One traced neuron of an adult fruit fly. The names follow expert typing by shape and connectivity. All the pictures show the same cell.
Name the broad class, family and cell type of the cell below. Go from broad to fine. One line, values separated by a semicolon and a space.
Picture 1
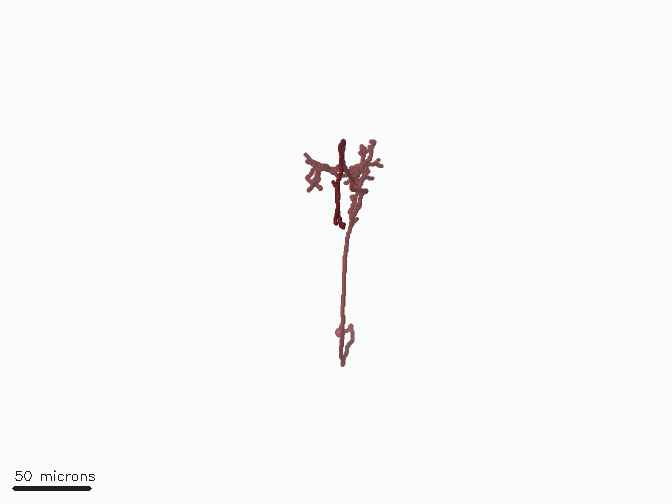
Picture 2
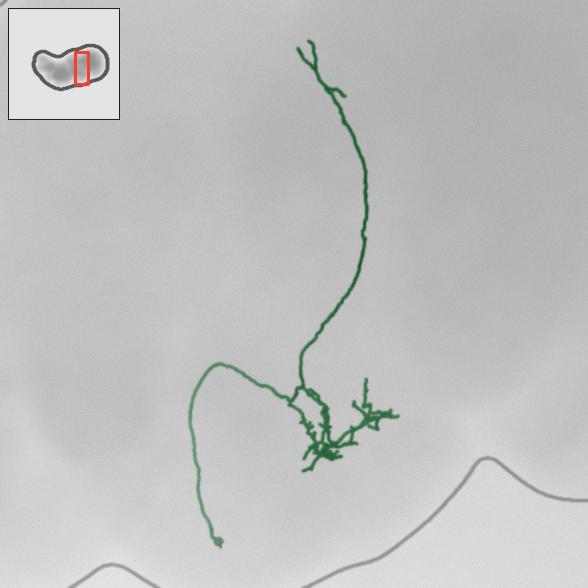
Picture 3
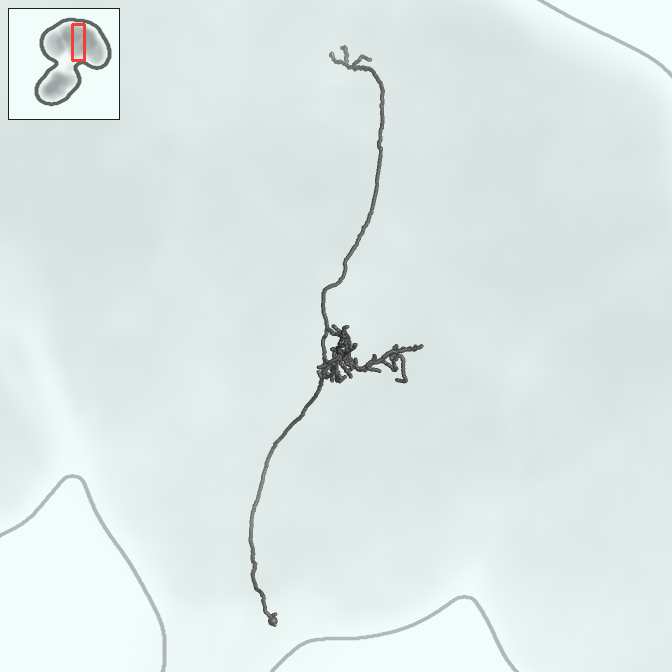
central-brain intrinsic neuron; hemilineage LB5; PRW006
